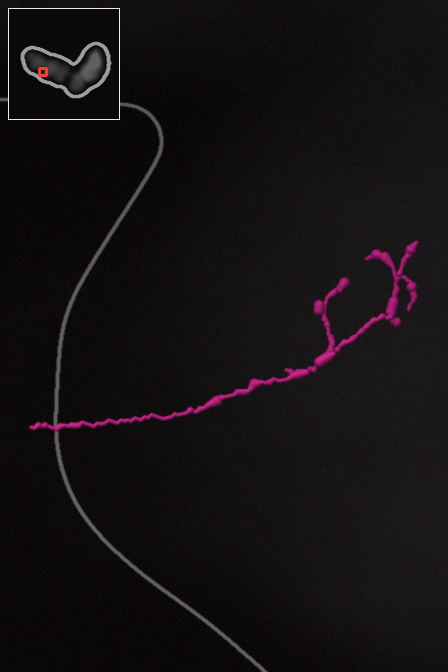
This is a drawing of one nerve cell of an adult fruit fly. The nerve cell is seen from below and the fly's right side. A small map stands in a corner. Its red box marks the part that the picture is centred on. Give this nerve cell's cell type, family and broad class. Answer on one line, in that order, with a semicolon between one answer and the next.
SNta30; class mechanosensory tactile; sensory neuron entering the nerve cord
